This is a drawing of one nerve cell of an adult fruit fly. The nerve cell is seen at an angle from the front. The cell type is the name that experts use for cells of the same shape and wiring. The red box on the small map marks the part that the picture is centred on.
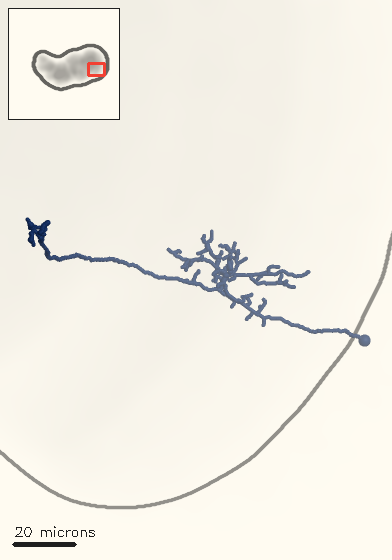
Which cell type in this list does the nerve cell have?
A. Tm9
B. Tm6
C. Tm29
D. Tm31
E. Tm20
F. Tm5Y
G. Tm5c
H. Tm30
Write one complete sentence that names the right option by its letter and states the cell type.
In cell type, the nerve cell corresponds to option C, Tm29.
